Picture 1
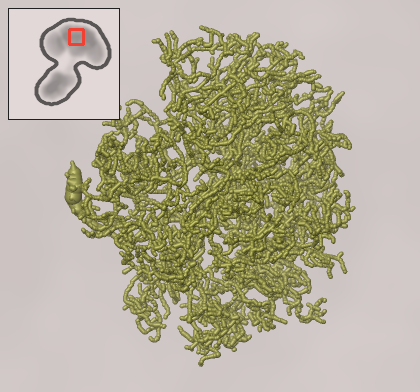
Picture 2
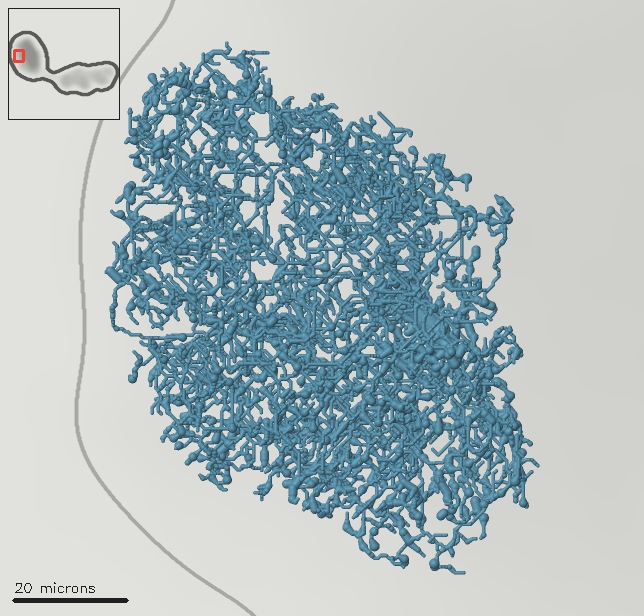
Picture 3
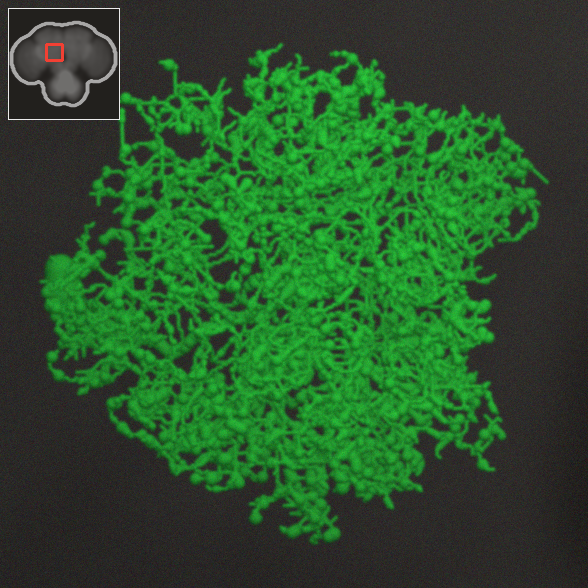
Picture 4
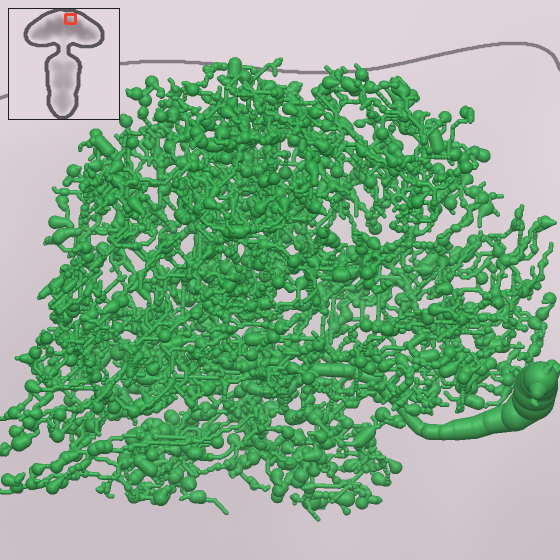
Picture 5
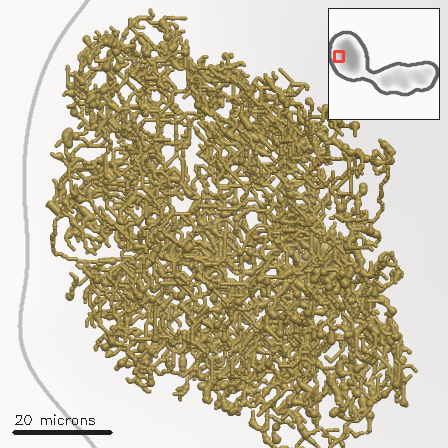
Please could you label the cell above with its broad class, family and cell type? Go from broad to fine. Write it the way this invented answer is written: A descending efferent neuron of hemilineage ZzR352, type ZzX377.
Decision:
A central-brain intrinsic neuron of hemilineage ALl1_dorsal, type lLN2X04.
